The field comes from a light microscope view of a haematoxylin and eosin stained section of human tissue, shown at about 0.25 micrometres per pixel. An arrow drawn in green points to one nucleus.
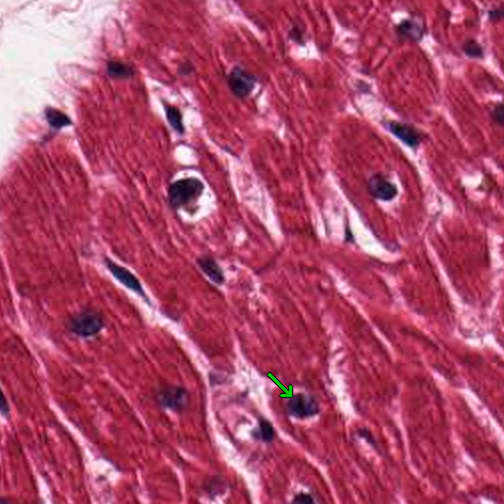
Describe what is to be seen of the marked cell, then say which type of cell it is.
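The nucleus is a rounded-oval, dark purple body with a smooth, clear-cut edge. A narrow pale, clear rim surrounds the nucleus. The nucleus lies within the body of the cell, with red cytoplasm on both sides of it. The cytoplasm is deep pink-red with fine streaks running along the length of the cell. The cell runs obliquely, parallel to the neighbouring fibres, with pale, loose tissue just to its left. Type of cell: cardiomyocyte.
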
